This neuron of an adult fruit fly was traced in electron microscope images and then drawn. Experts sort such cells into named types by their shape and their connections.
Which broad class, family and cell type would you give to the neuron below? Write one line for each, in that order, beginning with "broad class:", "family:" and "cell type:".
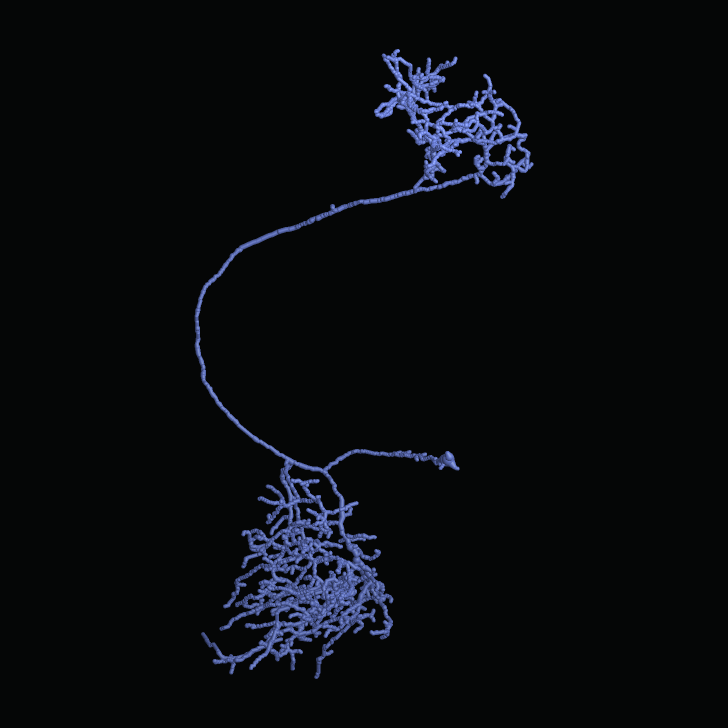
broad class: central-brain intrinsic neuron
family: hemilineage VESa2
cell type: SLP243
